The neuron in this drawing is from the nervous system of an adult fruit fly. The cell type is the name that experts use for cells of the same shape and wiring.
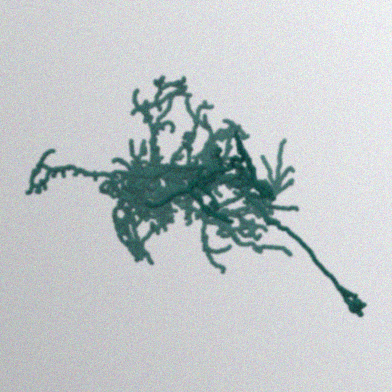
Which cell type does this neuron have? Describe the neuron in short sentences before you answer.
The picture shows dozens of branch ends. In this view it is wider than it is tall. Its broad class is central-brain intrinsic neuron. It is of cell type PS047_a.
